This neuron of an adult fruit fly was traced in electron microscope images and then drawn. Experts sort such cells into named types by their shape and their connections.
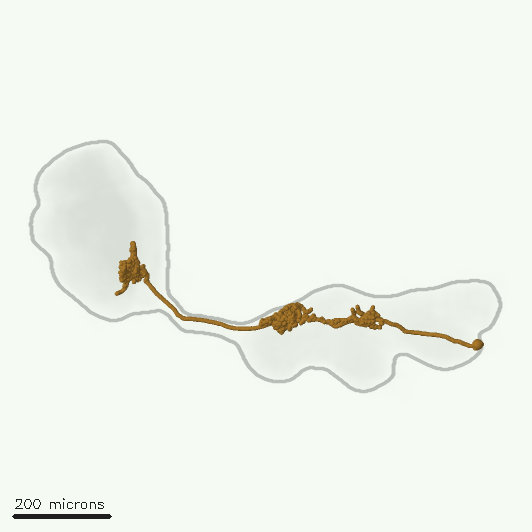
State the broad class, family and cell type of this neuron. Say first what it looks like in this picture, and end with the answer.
From left to right in the picture it spans about 750 microns. In this view it is more than twice as wide as it is tall. It is an ascending neuron. The family is hemilineage 06B. Its cell type is AN06B025.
